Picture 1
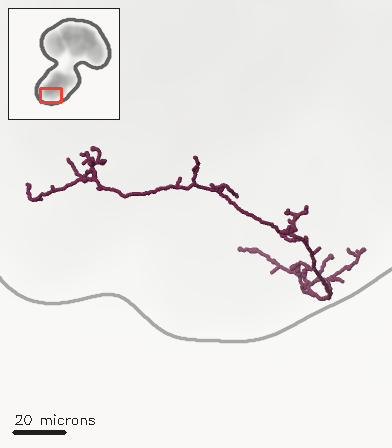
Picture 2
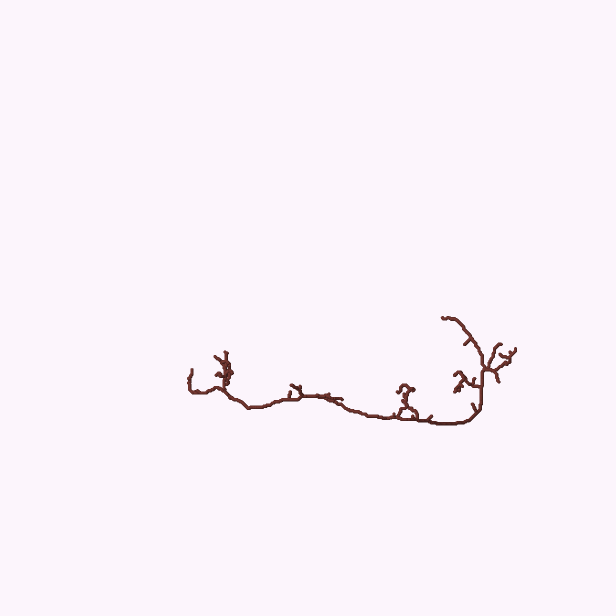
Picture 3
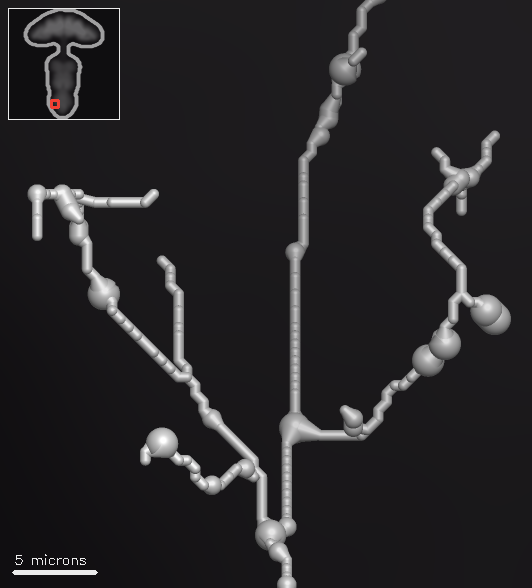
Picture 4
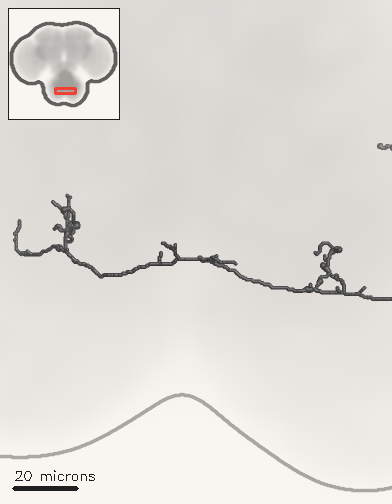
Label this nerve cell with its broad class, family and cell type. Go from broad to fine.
nerve-cord intrinsic neuron; hemilineage 19A; IN19A060_d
